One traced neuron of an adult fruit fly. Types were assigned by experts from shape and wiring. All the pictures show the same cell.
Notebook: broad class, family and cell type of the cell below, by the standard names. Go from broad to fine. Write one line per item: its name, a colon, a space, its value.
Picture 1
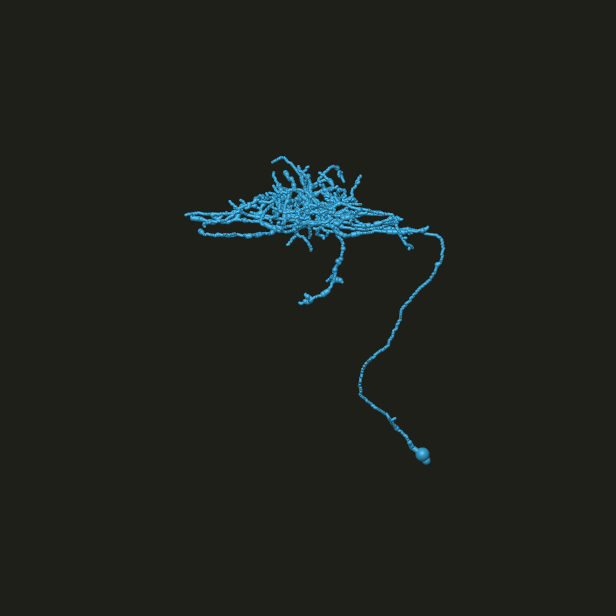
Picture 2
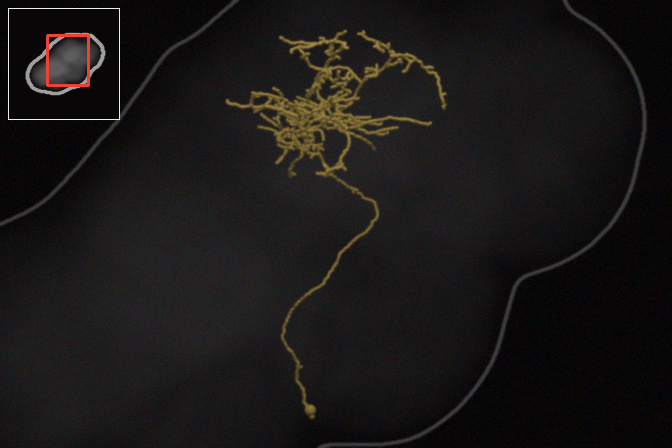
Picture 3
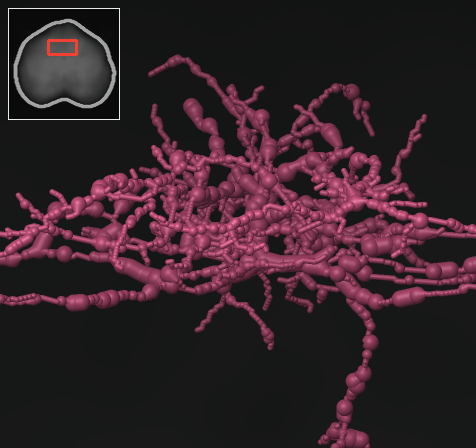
broad class: nerve-cord intrinsic neuron
family: hemilineage 06A
cell type: IN06A023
